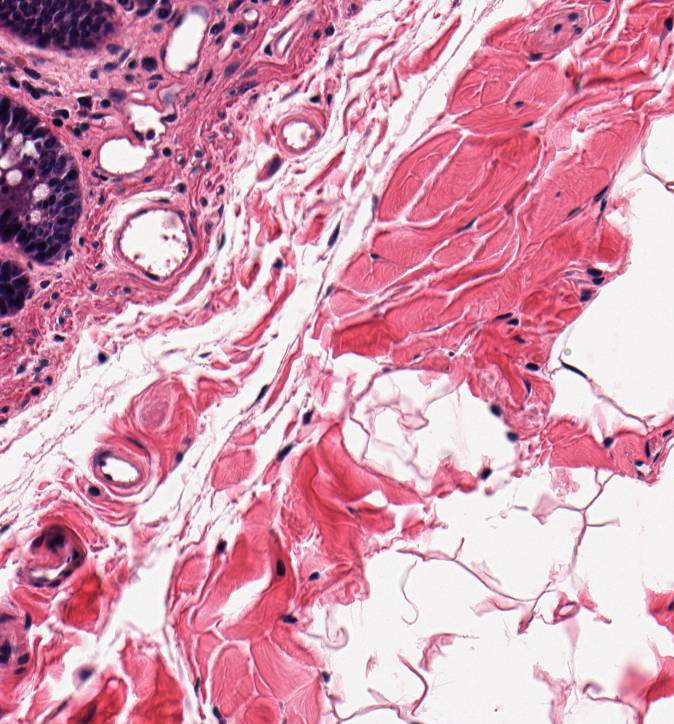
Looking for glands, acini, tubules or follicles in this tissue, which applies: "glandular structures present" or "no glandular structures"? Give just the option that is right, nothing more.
Glandular structures present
